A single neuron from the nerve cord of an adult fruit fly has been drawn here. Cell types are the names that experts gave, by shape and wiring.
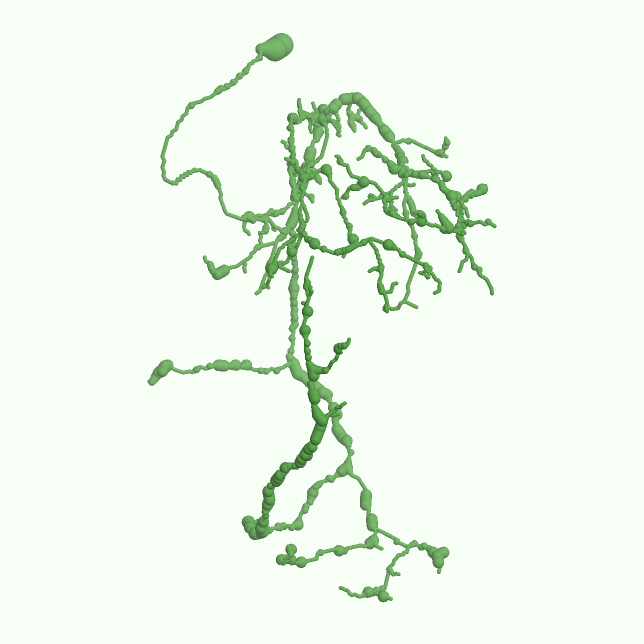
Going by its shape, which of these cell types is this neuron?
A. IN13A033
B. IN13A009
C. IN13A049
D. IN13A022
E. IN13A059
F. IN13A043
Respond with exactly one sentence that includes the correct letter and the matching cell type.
For the neuron, the cell type is IN13A043, which is option F.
